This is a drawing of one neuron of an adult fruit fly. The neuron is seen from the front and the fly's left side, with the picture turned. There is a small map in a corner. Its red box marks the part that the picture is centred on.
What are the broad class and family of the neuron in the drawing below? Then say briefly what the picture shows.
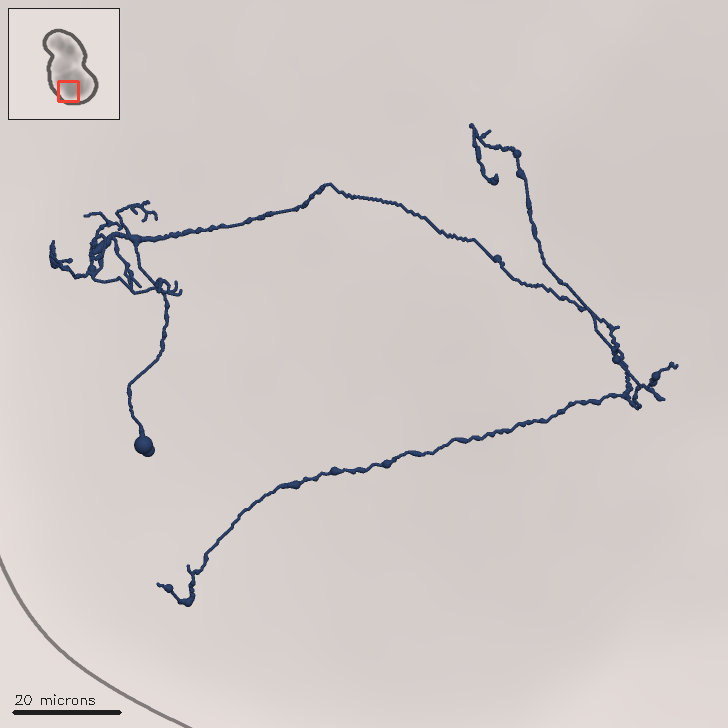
It is a central-brain intrinsic neuron. Its family is called class Kenyon Cell. The cell body can be seen on the left of the picture. From left to right in the picture it spans about 120 microns.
